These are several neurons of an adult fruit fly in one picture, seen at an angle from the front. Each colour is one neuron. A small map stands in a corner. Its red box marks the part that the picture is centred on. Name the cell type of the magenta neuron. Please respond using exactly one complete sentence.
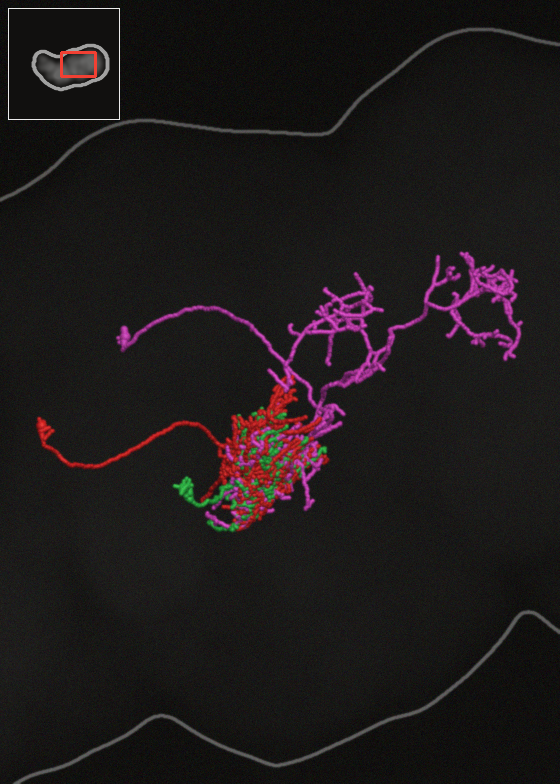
Within the cell type LAL198 sits this neuron.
